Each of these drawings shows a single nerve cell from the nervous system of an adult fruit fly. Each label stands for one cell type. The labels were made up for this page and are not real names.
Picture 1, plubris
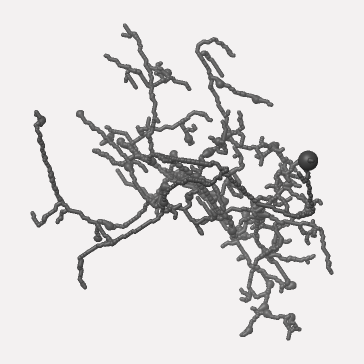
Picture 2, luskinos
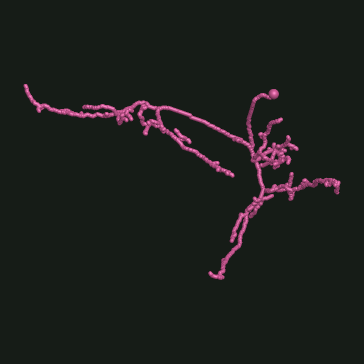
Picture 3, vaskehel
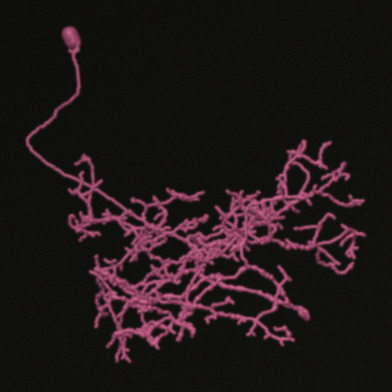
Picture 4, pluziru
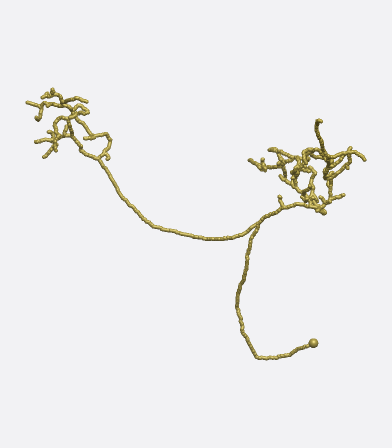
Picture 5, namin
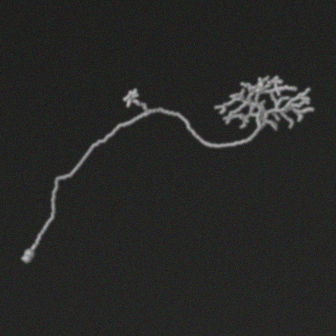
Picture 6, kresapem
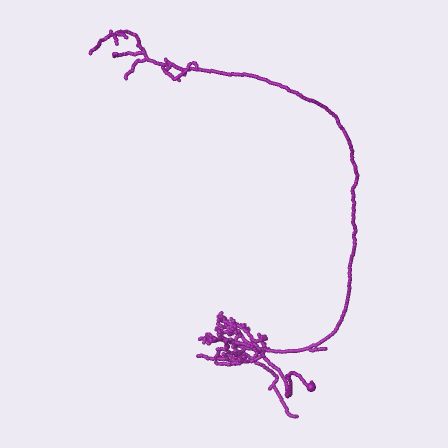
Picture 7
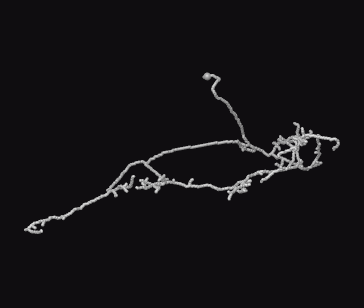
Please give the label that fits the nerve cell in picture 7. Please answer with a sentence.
It belongs to luskinos.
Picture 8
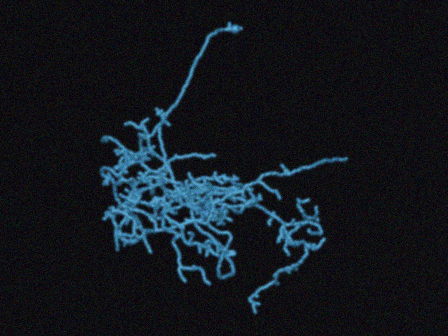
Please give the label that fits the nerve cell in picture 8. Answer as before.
It belongs to vaskehel.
